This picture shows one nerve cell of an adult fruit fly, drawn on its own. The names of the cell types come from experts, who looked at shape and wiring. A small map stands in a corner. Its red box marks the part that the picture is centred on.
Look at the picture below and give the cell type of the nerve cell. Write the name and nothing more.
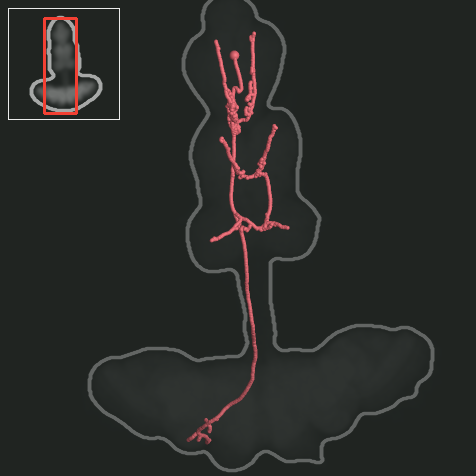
AN12B004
